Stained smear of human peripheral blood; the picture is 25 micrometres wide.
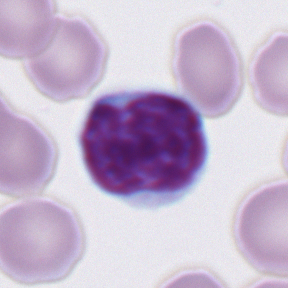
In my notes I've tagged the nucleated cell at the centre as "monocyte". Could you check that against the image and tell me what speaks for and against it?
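The name monocyte does not fit; this cell is a typical lymphocyte.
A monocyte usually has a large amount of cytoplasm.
Here the cytoplasm is only a pale blue rim, and the nucleus fills about 80% of the cell's area, which speaks against monocyte.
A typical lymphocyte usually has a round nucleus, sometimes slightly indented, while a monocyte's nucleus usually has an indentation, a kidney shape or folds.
The shallow notch in the upper edge of this nucleus would fit either.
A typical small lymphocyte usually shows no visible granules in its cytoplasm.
None are visible here, and the chromatin is dark purple and coarsely clumped, without nucleoli. The cell is about 11 micrometres across.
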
